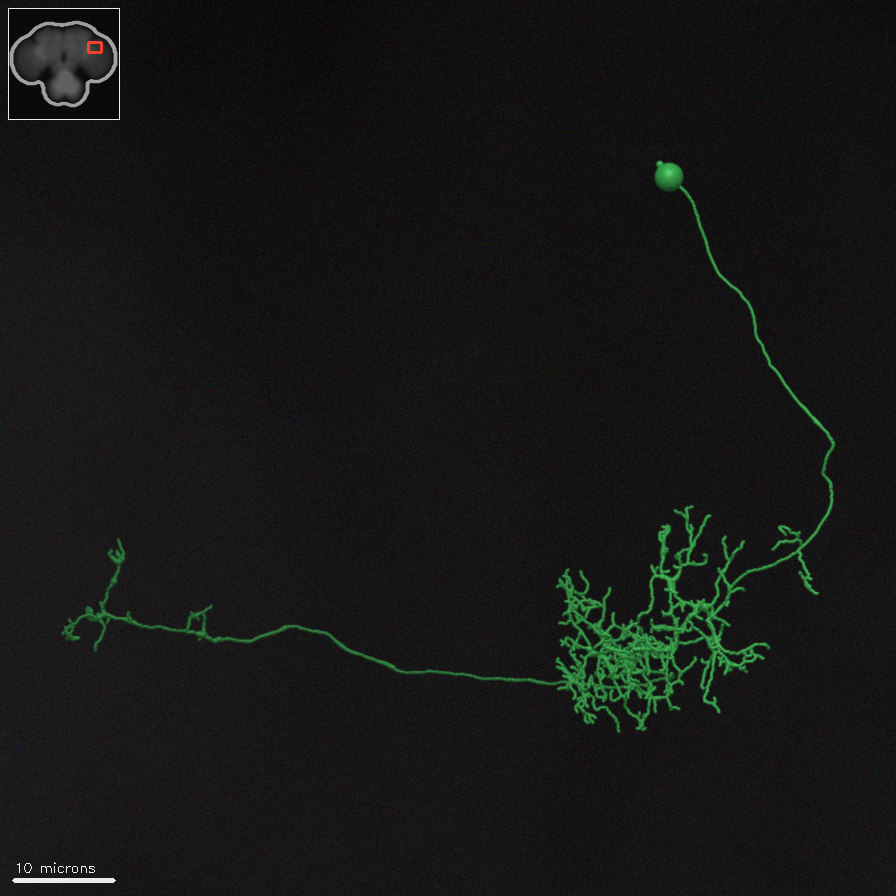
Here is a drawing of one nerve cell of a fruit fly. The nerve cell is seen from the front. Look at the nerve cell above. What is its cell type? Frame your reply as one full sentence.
This neuron is recognized as the cell type TmY18.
